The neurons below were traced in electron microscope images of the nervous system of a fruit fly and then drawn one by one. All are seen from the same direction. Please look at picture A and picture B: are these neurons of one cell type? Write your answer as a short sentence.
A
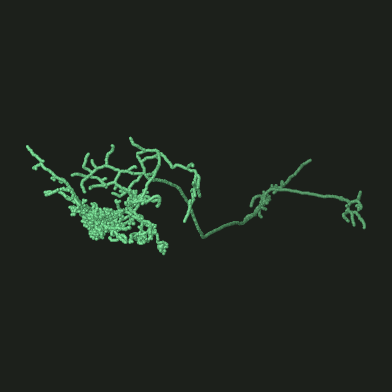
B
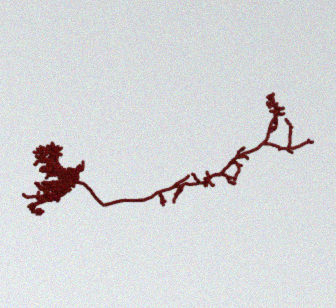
They are of different cell types.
